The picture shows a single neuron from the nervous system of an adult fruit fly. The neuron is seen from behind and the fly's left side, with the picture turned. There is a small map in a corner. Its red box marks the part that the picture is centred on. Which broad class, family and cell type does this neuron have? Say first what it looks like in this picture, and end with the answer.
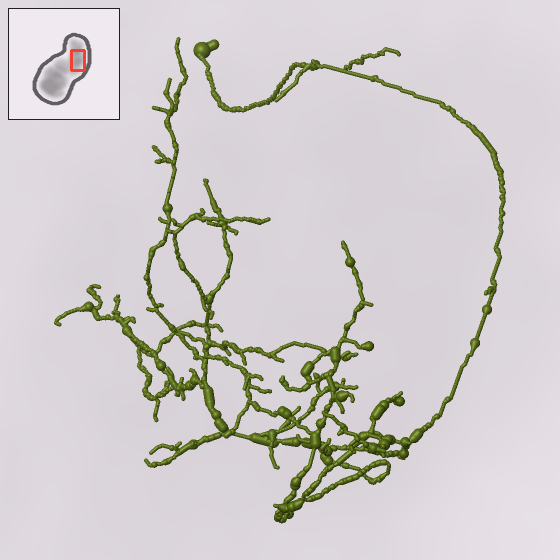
The picture shows dozens of branch ends. In this view it is about as wide as it is tall. Its broad class is nerve-cord intrinsic neuron. The family is hemilineage 01A. The cell type is IN01A076.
